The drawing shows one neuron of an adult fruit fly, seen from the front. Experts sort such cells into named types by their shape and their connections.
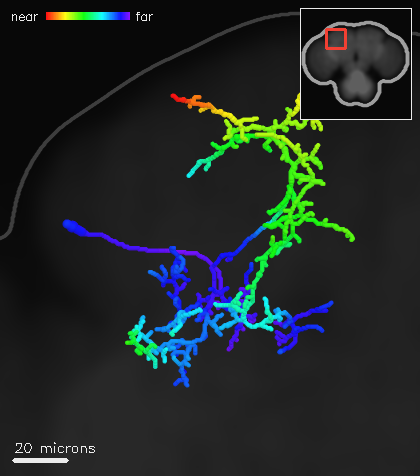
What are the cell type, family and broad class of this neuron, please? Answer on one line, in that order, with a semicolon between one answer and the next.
SLP360_c; hemilineage SLPpl2; central-brain intrinsic neuron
